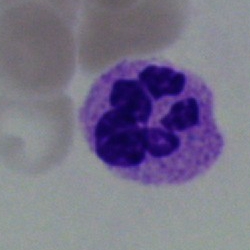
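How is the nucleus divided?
Into several separate lobes arranged around the cell centre.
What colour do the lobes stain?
A dense, dark purple throughout.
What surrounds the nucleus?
A moderate rim of pale pinkish-lilac cytoplasm containing fine, faint violet granules.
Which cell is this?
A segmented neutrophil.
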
